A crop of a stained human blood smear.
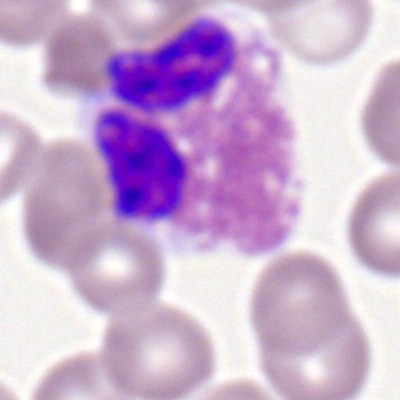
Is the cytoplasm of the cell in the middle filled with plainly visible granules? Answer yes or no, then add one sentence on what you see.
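Yes. The cytoplasm is packed with coarse round granules.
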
